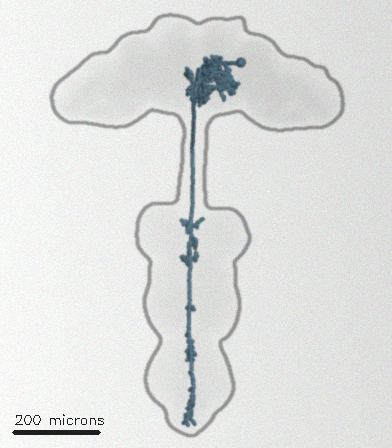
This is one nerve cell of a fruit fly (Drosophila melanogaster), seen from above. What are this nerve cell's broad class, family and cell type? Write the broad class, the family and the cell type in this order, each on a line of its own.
descending neuron
hemilineage MX7
DNge139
